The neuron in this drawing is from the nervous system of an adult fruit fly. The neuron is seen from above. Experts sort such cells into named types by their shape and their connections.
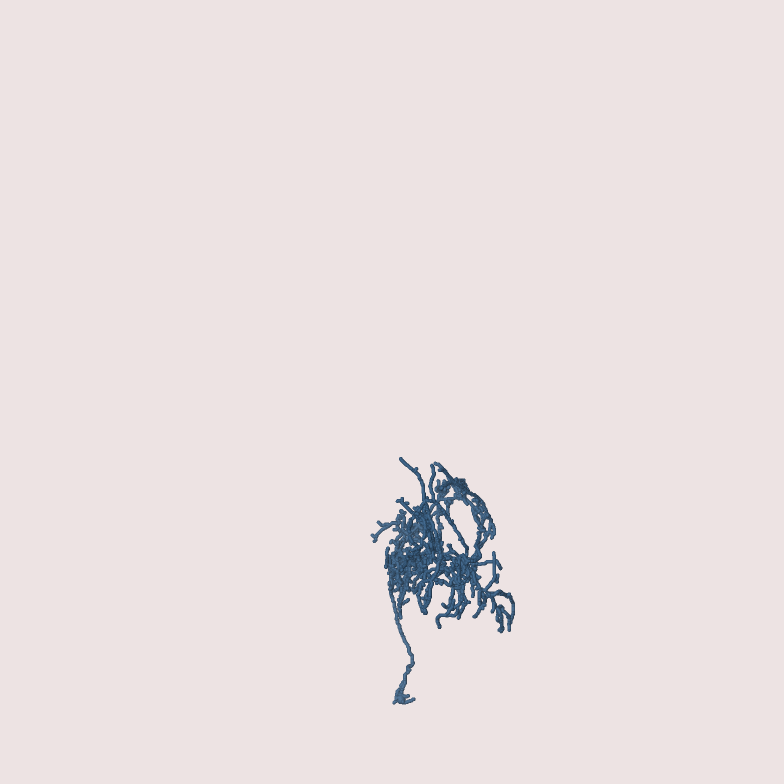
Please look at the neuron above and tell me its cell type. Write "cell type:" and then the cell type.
cell type: IN04B007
